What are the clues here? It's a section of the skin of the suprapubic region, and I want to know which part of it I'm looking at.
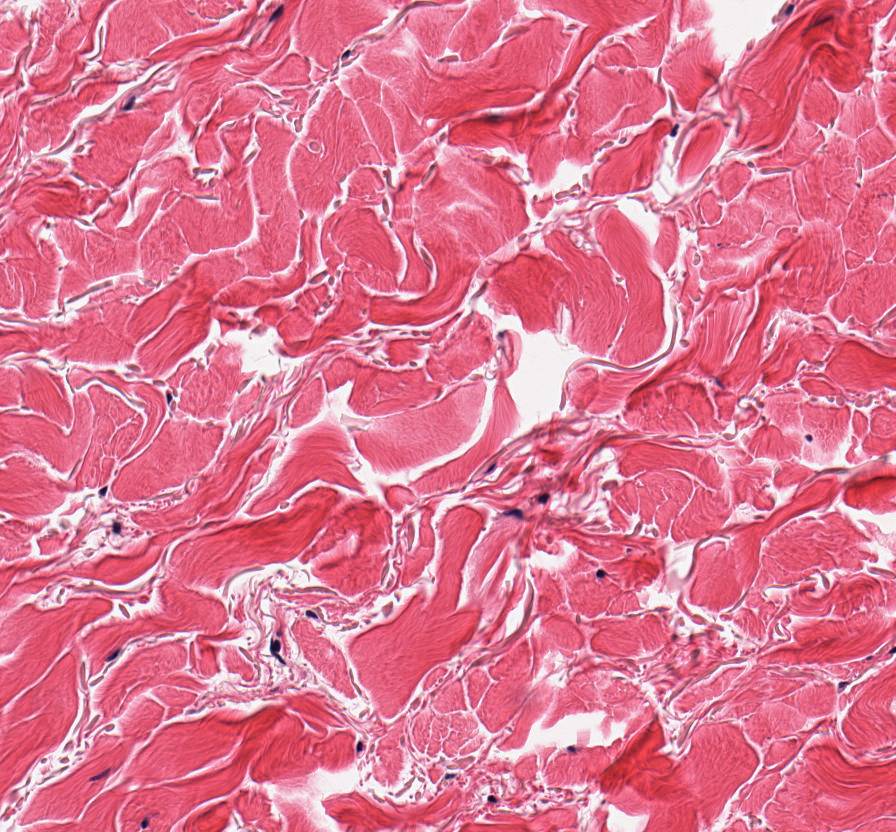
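The field is dense connective tissue. First, closely packed pink fibre bundles fill it edge to edge. Next, they interlace in many directions, cut lengthwise, obliquely and across. Last, nuclei are sparse, small, dark and mostly elongated, lying between bundles.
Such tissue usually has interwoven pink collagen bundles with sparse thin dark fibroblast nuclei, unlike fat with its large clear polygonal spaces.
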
